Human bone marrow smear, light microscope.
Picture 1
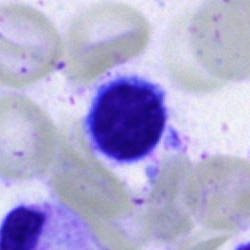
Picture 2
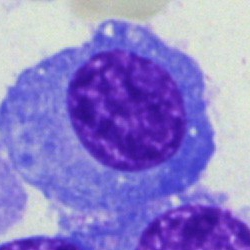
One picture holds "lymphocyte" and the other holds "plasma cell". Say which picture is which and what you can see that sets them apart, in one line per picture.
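Picture 1 is a lymphocyte. The nucleus fills almost the whole cell.
Picture 2 is a plasma cell. The cytoplasm is abundant and surrounds the nucleus on all sides.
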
